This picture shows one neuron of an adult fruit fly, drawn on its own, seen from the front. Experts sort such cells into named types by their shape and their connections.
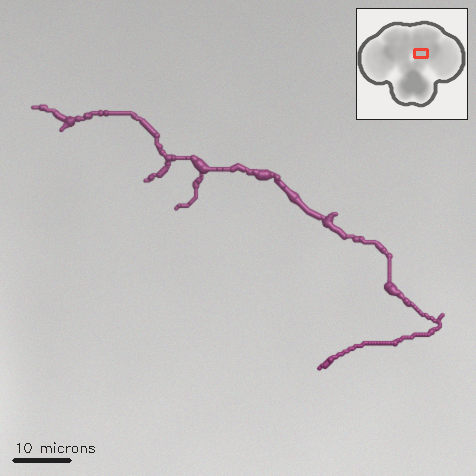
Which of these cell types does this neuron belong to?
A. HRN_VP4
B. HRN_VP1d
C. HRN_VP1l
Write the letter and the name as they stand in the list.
A. HRN_VP4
